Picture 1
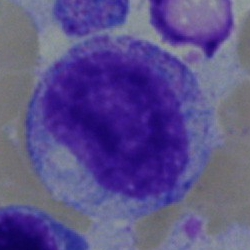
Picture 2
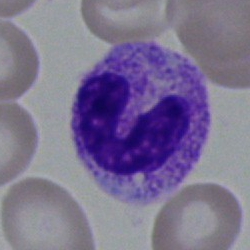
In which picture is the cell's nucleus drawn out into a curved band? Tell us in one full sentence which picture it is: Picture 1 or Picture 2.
A nucleus shaped like a horseshoe, C, U or S without separate lobes is found in Picture 2.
